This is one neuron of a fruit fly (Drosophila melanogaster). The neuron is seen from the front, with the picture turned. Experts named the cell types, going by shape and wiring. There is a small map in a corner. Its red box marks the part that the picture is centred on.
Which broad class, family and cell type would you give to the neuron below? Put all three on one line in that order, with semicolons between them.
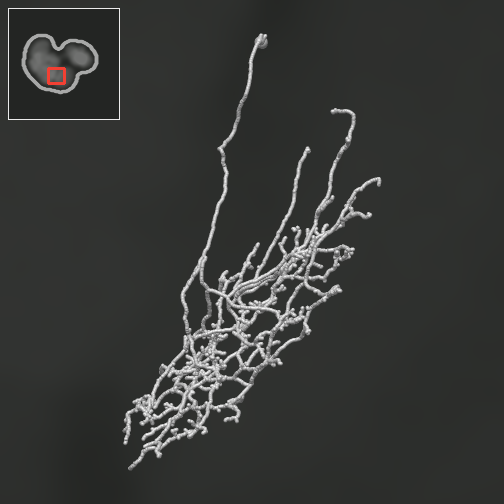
optic-lobe intrinsic neuron; Li; Li19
